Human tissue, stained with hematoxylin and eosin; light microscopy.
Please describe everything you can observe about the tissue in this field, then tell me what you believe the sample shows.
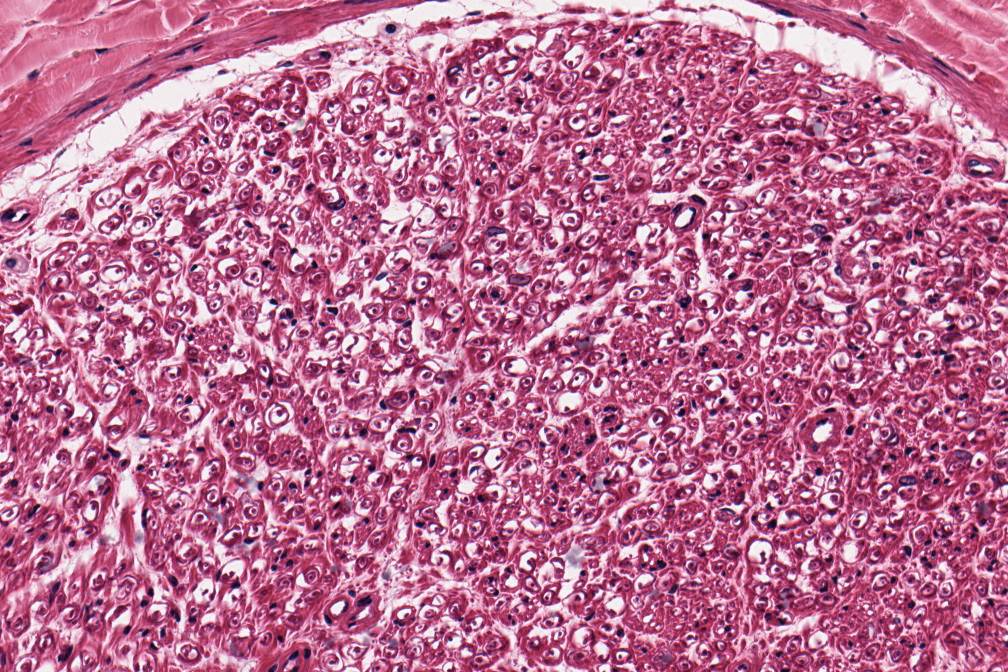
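Looking between the profiles, I see small dark nuclei, flattened or crescent-shaped, scattered about and far fewer than the profiles themselves. Thin, pale, branching connective tissue strands split the mass into irregular groups of profiles. Along the top there's a clear white crescent-shaped gap separating the mass from the pink fibrous band above it. I find no epithelium, glands or fat cells anywhere. This is tibial nerve.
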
